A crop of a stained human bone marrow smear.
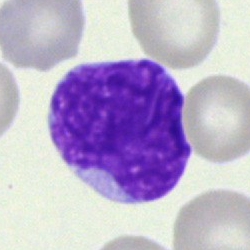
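Blast, I'd say, in the middle of this stained bone marrow smear. The nucleus seems to fill nearly the whole cell, leaving just a small crescent of pale blue cytoplasm at the lower left. Looking closely at that crescent, I find no granules, and no vacuoles either.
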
